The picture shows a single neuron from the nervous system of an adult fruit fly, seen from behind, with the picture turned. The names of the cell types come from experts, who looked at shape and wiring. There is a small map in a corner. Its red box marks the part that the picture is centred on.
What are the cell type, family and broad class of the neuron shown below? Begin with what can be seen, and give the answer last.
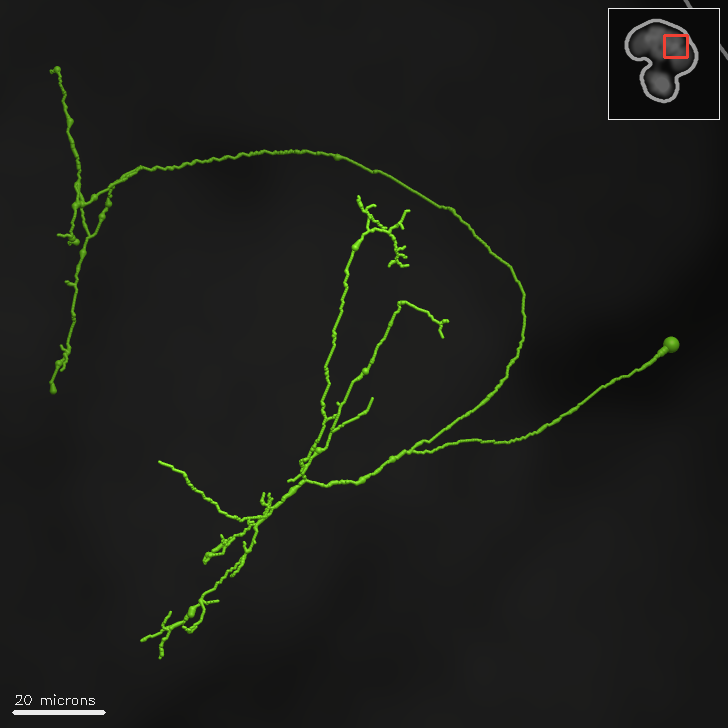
Its cell body lies on the right of the picture. From left to right in the picture it spans about 140 microns. Dozens of branch ends can be seen. Its cell type is PLP044. Its family is hemilineage SLPa&l1_lateral. Its broad class is central-brain intrinsic neuron.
